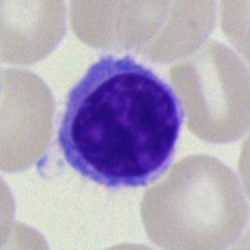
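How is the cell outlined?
Roughly round, slightly ragged along the upper left edge.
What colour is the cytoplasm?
Blue, with no visible granules.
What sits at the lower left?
A small pale blue bleb projecting from the cell.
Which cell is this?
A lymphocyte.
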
